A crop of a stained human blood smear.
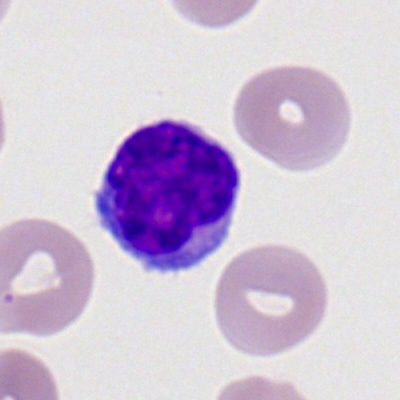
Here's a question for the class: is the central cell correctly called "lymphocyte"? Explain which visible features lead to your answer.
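Look first at the chromatin, which is dark purple and coarsely clumped.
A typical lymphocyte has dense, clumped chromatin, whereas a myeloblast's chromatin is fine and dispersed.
On this feature the cell goes with lymphocyte and not with myeloblast. The outline is roughly round, with fine short projections fringing the lower left edge. The cytoplasm shows neither granules nor vacuoles. Red cells lie around the cell without touching it. The chromatin settles the question: lymphocyte fits, and myeloblast does not.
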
